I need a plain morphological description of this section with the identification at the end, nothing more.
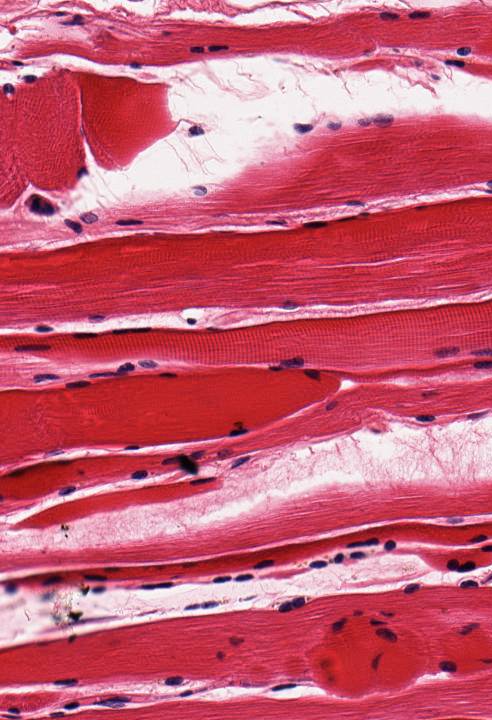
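Fine cross-striations visible across the fibres. Fibre nuclei at the fibre edges, not central. Nuclei dark blue, flattened, elongated along the fibre axis. Fibre cytoplasm deep, even pink-red. Tissue: skeletal muscle.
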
